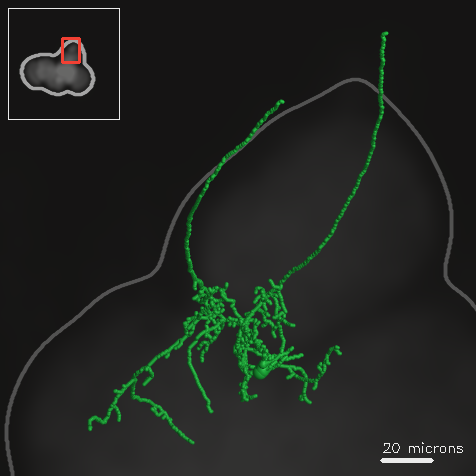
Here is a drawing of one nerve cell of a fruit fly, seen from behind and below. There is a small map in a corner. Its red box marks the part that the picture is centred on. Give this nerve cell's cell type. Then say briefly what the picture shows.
Its cell type is EN00B026. It is an efferent neuron of the nerve cord. The cell body is at the bottom of the picture. By the scale bar it is about 170 microns tall in this view. The picture shows dozens of branch ends.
